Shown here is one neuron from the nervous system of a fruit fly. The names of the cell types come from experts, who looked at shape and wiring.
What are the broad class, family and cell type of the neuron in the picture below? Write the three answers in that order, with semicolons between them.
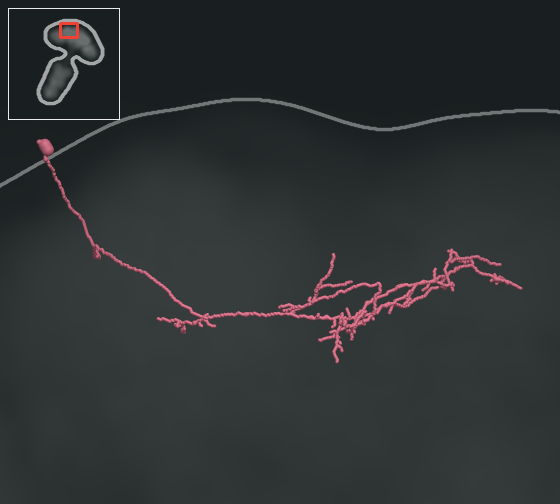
central-brain intrinsic neuron; hemilineage SIPa1_ventral; SIP011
